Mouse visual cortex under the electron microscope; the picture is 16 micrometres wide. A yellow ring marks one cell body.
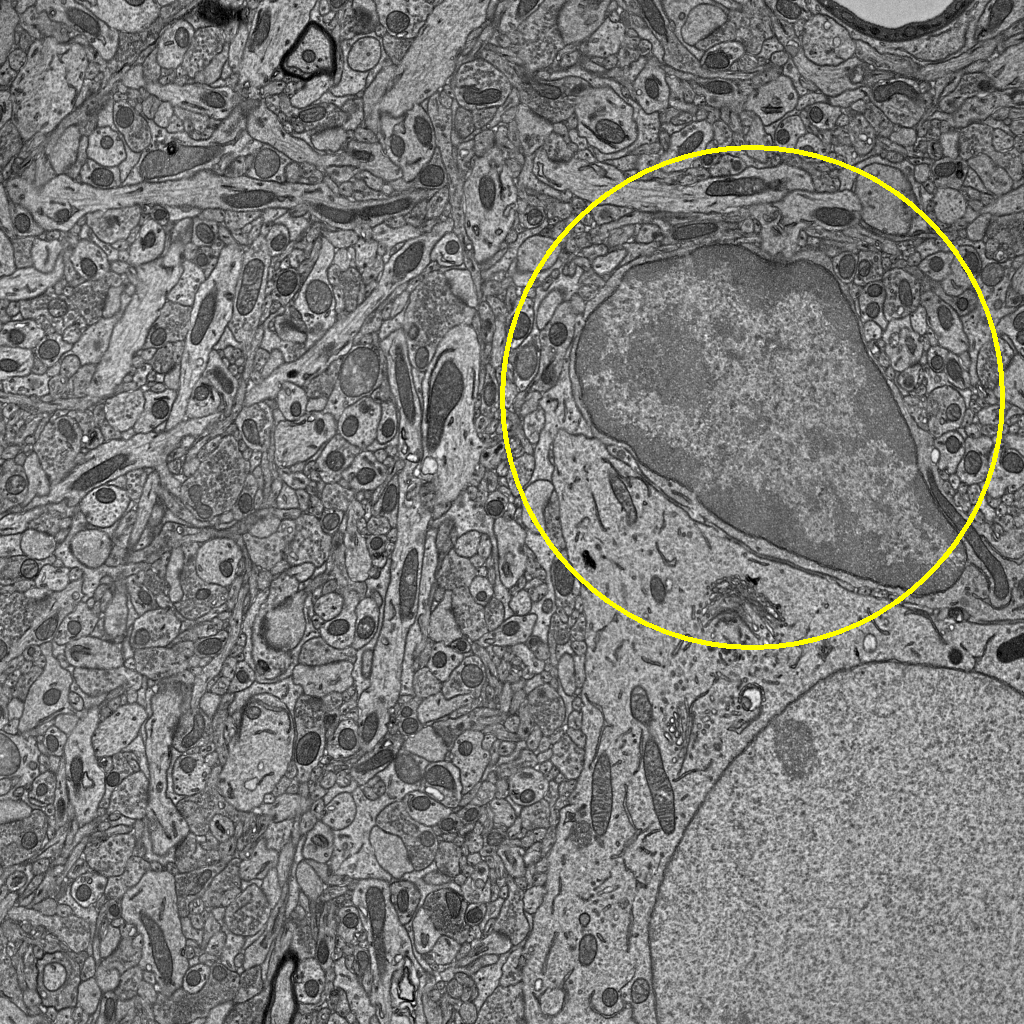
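Microglial cell, the ringed one: an elongated nucleus, broad at upper left and tapering toward lower right, with no distinct nucleolus. It's darker than the large pale round nucleus of the bigger neighbour close below right, whose cytoplasm runs along this nucleus's lower edge.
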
